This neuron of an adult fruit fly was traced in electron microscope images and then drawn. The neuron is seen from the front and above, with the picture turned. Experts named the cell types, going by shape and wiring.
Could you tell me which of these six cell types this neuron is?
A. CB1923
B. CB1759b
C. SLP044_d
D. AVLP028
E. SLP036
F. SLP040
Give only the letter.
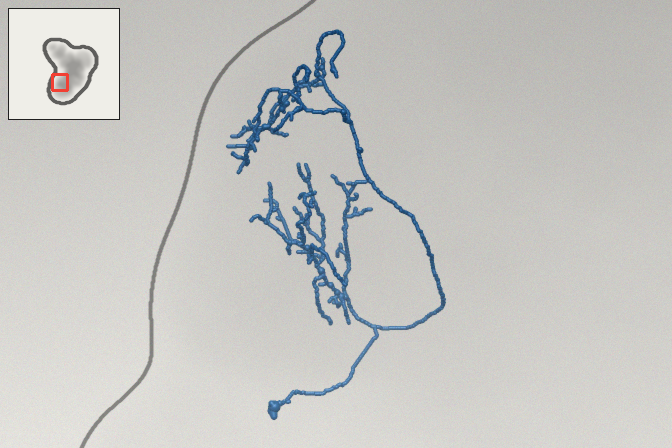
A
